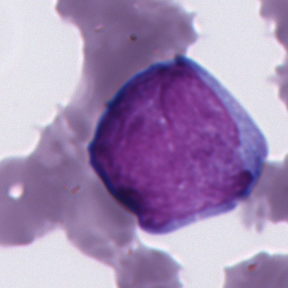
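Myeloblast, the central cell in a stained smear of human peripheral blood. Its outline is angular, with fairly straight sides meeting at blunt corners. The nucleus fills most of the cell, and the blue-stained cytoplasm shows no granules.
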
